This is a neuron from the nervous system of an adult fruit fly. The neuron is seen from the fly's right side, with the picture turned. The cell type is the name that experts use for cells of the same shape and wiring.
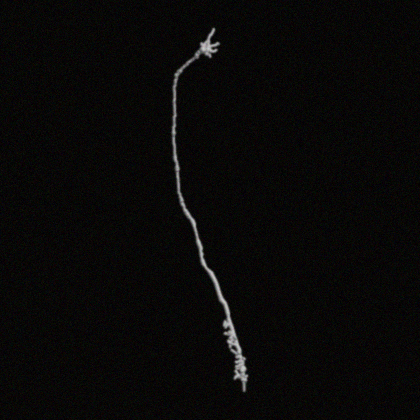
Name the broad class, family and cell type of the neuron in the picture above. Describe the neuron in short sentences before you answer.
As drawn here it is more than twice as tall as it is wide. Its broad class is optic-lobe intrinsic neuron. Its family is L. The cell type is L3.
